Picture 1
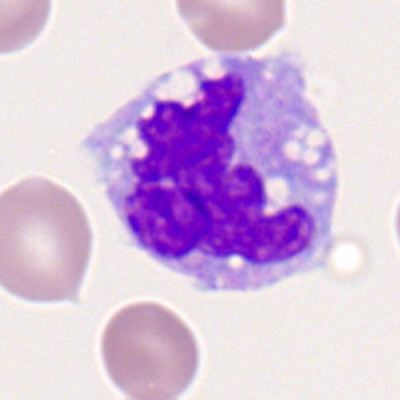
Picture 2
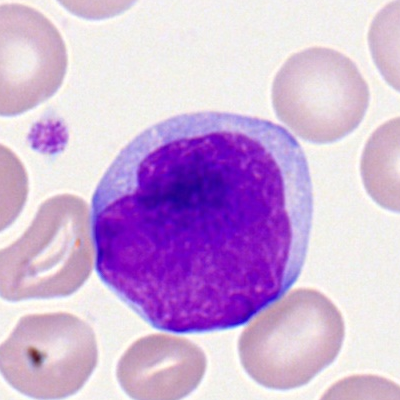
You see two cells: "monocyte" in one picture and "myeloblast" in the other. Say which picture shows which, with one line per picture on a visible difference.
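Picture 1 shows a monocyte: The cytoplasm contains several small clear vacuoles.
Picture 2 shows a myeloblast: No vacuoles are seen in the cytoplasm.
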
